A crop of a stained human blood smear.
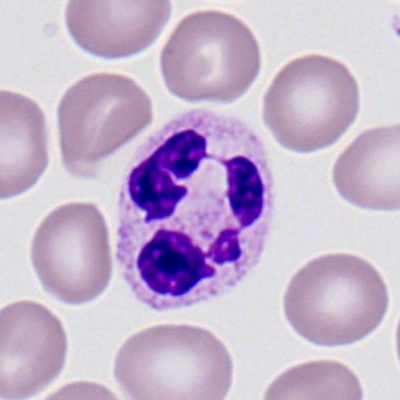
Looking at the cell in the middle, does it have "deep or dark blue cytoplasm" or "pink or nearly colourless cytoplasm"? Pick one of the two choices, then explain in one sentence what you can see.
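Pink or nearly colourless cytoplasm. The cytoplasm is abundant and pale pink.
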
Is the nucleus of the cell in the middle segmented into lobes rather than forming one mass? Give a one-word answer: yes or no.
Yes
